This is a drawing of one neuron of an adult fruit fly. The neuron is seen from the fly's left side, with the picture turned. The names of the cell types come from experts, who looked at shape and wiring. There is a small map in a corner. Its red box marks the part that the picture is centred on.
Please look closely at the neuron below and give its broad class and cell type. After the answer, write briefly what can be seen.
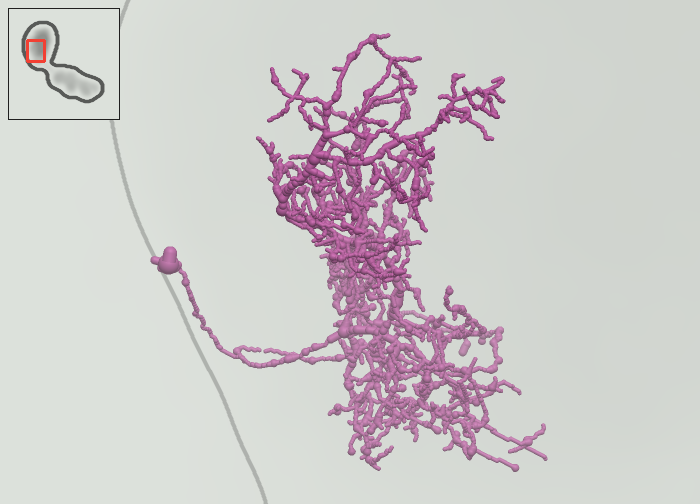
This is a central-brain intrinsic neuron. It is of cell type GNG301. Its cell body lies on the left of the picture. More than a hundred branch ends can be seen.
